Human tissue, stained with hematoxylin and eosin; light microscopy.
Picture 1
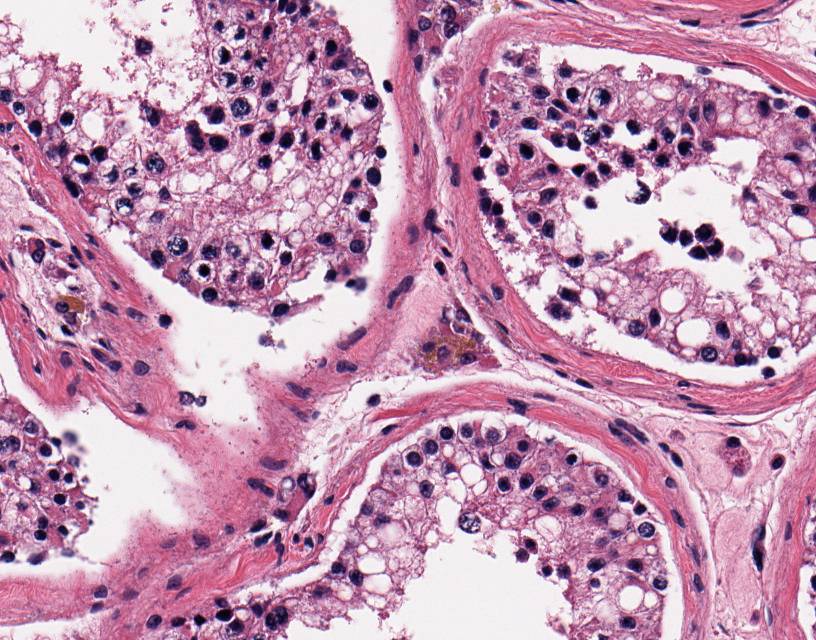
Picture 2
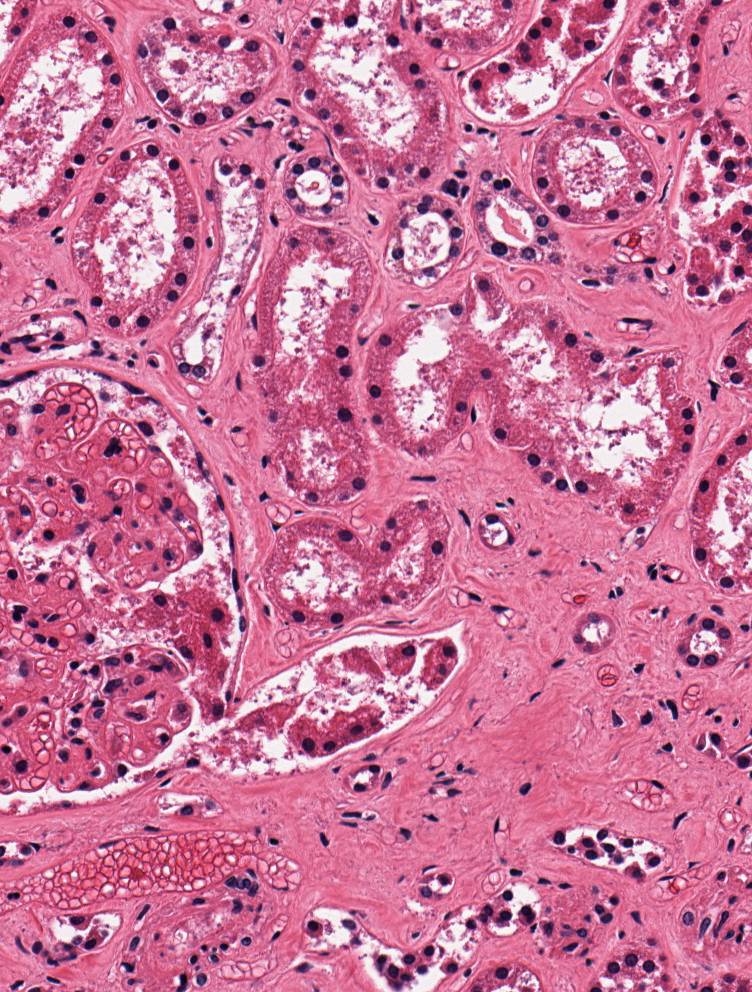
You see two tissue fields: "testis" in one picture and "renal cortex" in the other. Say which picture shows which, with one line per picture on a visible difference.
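Picture 1 – testis. The tubules are lined by an epithelium several cells deep, stacked from the wall toward the lumen.
Picture 2 – renal cortex. The larger tubules are lined by a single layer of cuboidal cells with round dark nuclei.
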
